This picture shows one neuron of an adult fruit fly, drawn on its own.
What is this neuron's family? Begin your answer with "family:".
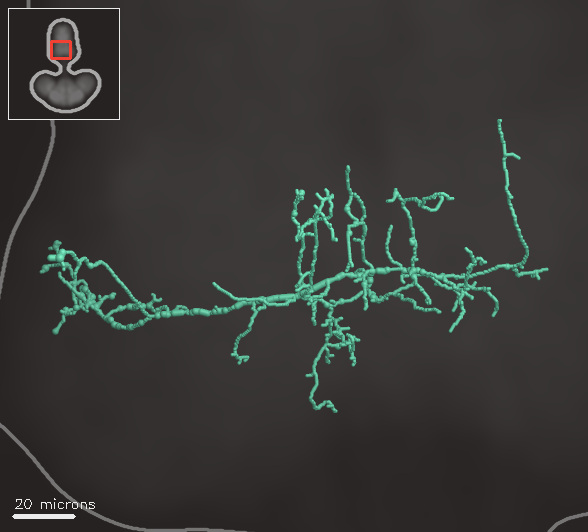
family: hemilineage 21A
